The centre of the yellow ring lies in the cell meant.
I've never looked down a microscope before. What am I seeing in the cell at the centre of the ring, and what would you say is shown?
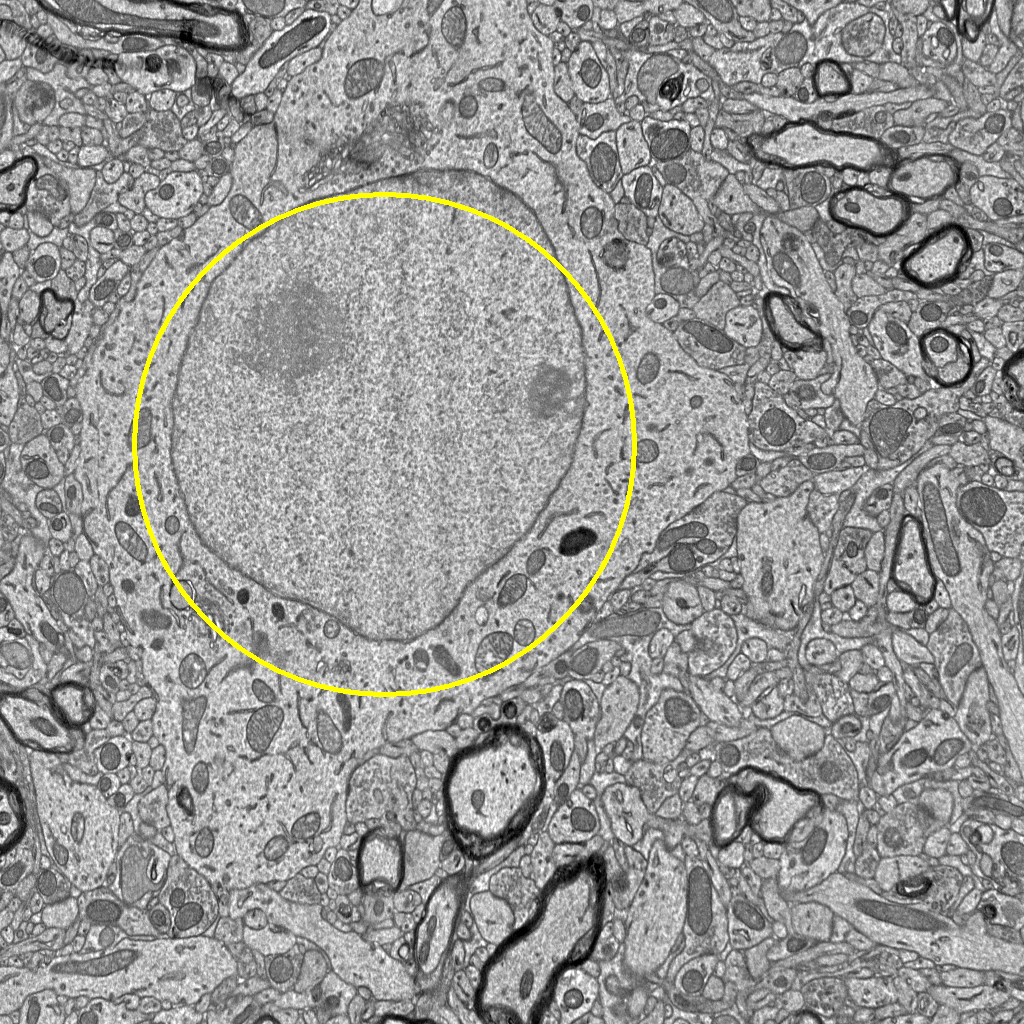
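Seen whole, the nucleus is roughly round, its envelope smooth with no deep infoldings. Chromatin is pale and finely dispersed, with no thick dark band lining the envelope. Cytoplasm forms a wider rim below the nucleus than at its upper right. This is an excitatory neuron.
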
